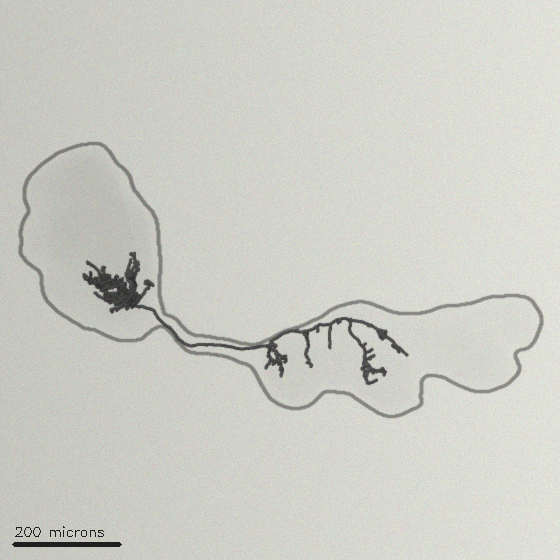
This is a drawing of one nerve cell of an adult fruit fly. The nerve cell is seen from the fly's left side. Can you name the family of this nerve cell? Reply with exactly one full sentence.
To family DNge belongs this nerve cell.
